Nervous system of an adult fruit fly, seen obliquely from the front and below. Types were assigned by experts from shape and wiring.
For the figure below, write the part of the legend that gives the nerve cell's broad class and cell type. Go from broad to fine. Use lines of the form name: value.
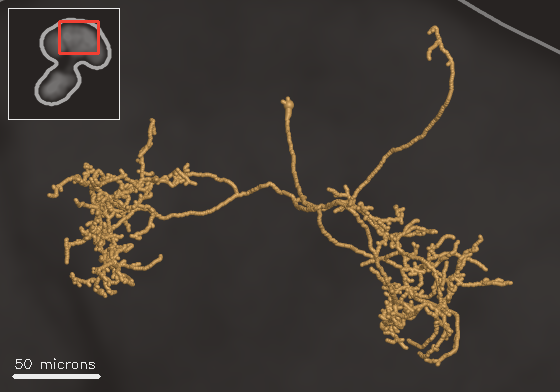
broad class: central-brain intrinsic neuron
cell type: PLP132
